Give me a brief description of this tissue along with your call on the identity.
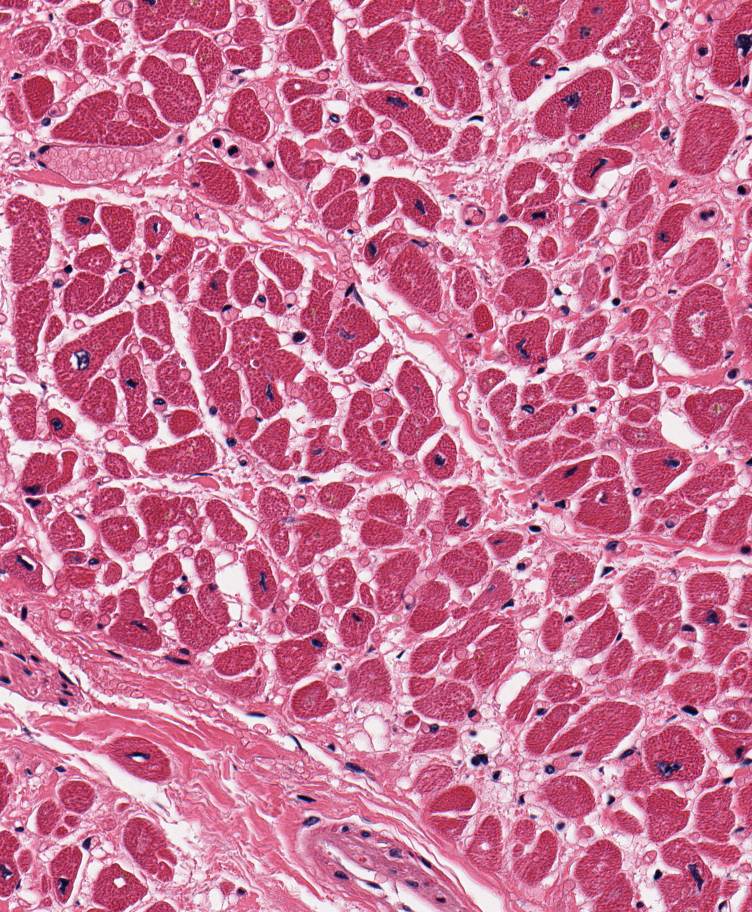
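First, most muscle fibres in the field are cut in cross section. Next, their profiles are irregular, angular and lobulated, not evenly round. Then, any nucleus seen lies centrally. Last, cytoplasm is deeply eosinophilic and finely stippled. This is the left ventricle of the heart.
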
